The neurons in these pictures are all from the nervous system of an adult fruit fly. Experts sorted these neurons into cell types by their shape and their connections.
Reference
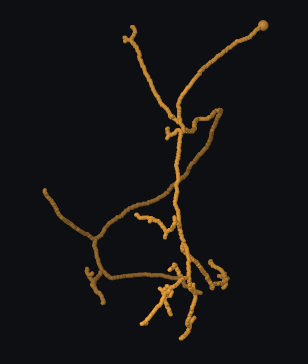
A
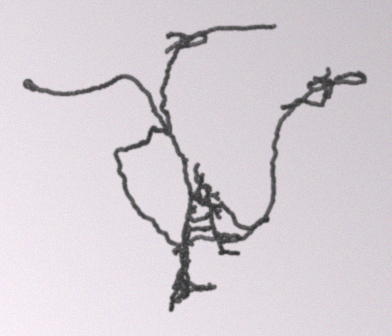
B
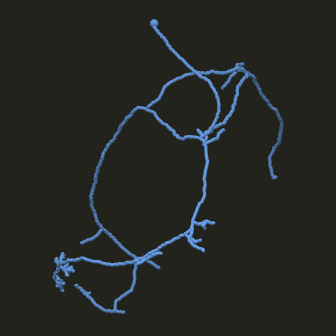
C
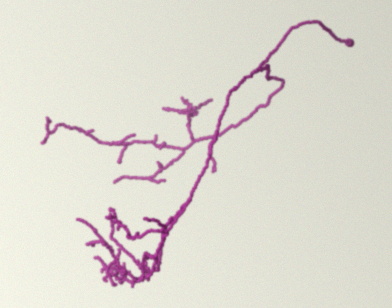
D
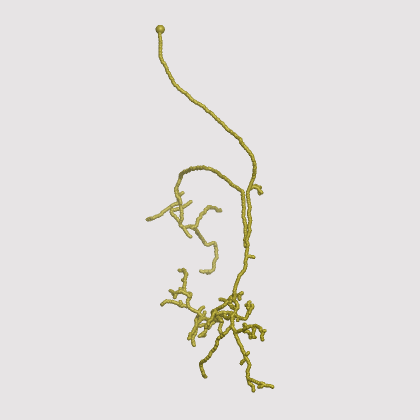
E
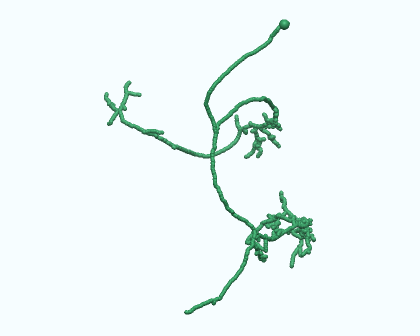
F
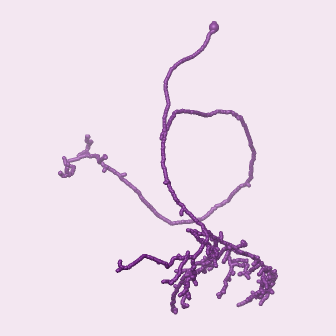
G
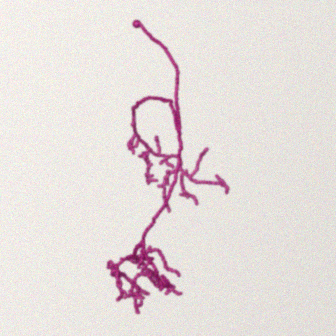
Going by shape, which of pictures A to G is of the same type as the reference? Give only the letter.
B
